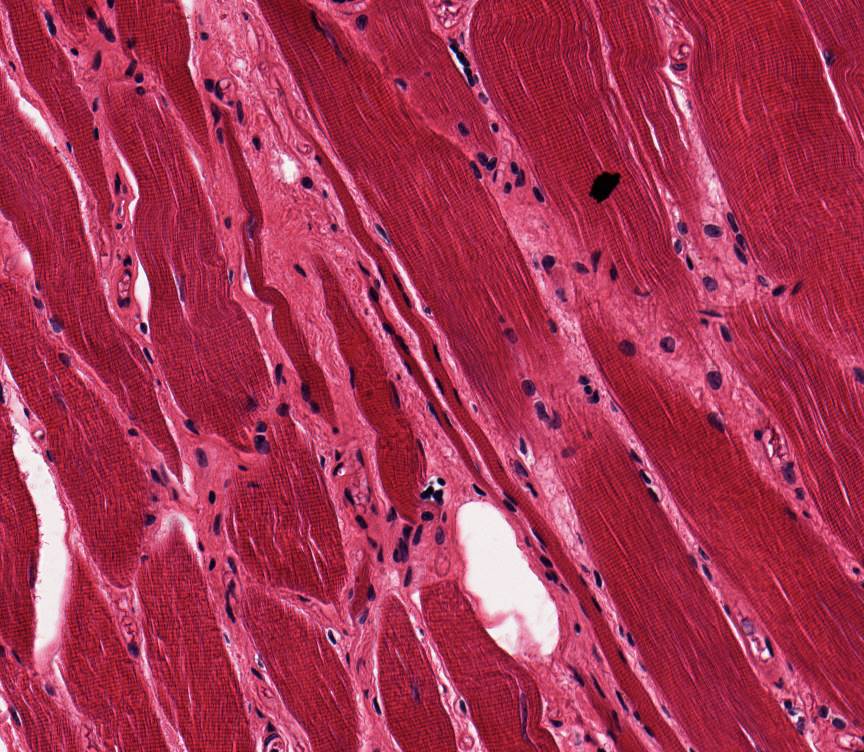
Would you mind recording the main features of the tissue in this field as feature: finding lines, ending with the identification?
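Orientation: long fibres, parallel, diagonal from upper left to lower right
Striation: fine cross-striations along each fibre
Cytoplasm: deep red
Between fibres: pale pink loose connective tissue in parallel bands
Name: skeletal muscle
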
